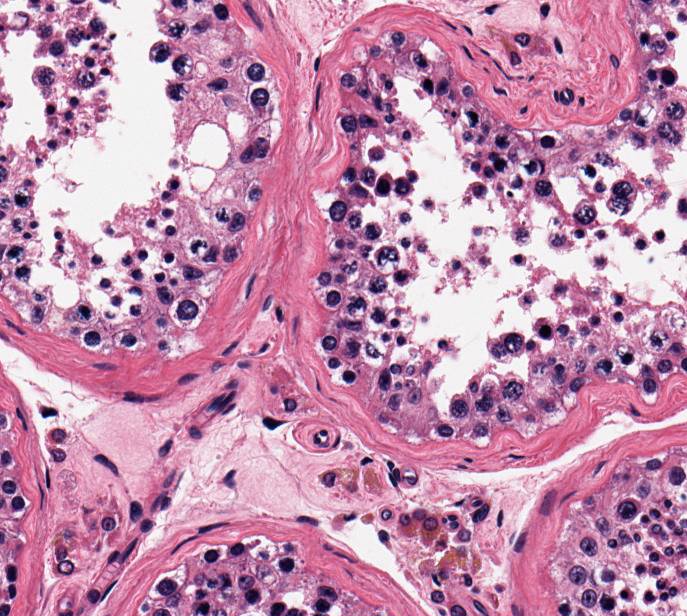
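Testis. Tubules are lined by several layers of cells with round, dark nuclei rather than one layer. The two upper tubules have wide open centres with loose detached cells and pink debris. Interstitium at lower centre: pale pink, loose, with groups of cells having abundant pink cytoplasm. Granular golden-brown pigment lies in interstitial cells at lower centre-right.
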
